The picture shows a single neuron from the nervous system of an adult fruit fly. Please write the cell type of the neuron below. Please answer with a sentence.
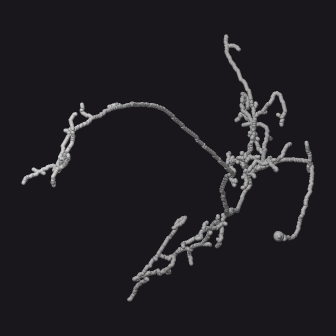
The cell type is AN08B096.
